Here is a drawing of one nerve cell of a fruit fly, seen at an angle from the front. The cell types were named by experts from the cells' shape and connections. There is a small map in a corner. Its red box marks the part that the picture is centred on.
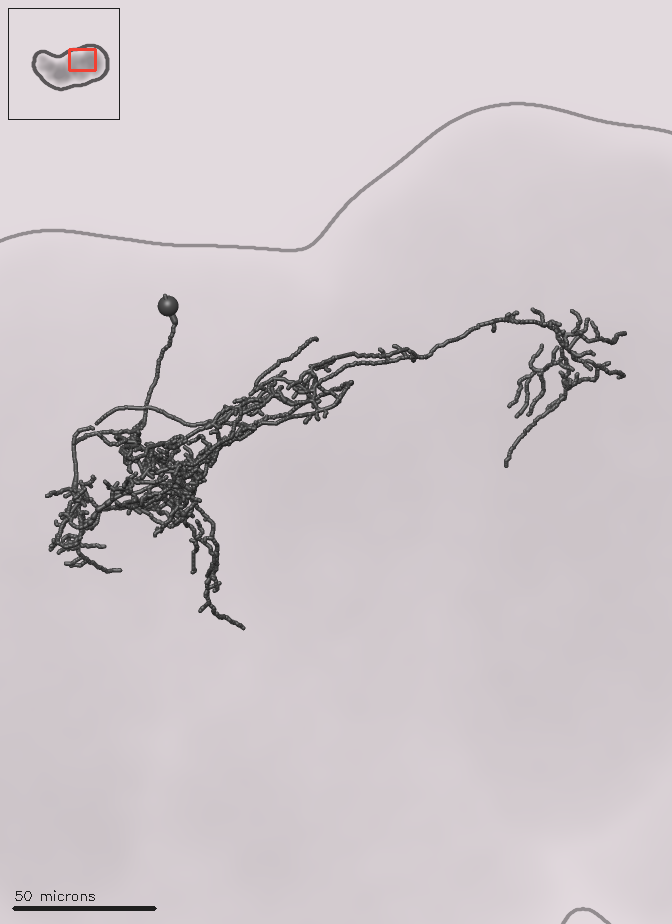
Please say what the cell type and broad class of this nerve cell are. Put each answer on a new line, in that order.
SIP107m
central-brain intrinsic neuron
